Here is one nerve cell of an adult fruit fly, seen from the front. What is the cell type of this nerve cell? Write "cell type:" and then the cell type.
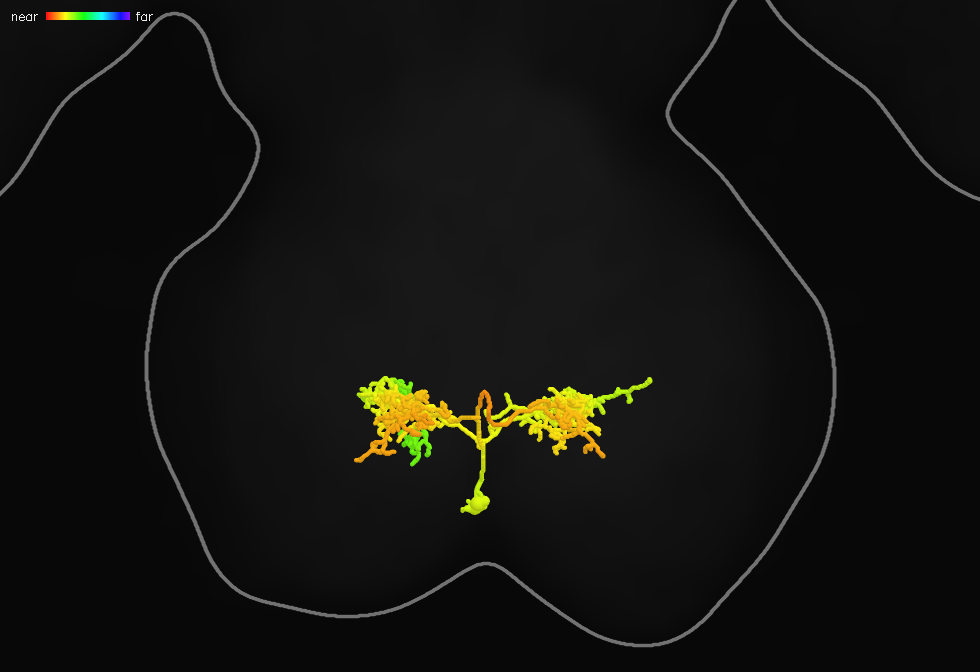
cell type: IN00A014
